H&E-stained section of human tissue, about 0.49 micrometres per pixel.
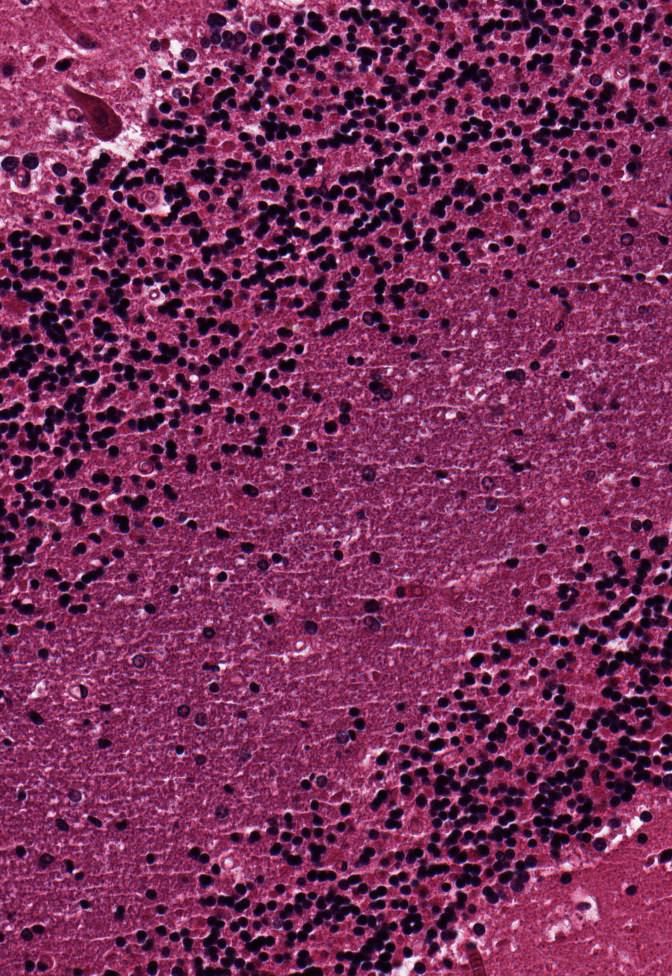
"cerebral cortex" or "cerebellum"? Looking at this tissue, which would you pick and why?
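This is cerebellum. Look at the dense bands of crowded nuclei along the top and left and at the lower right; the nuclei are small, round and intensely dark, with almost no visible cytoplasm. Between them, a paler band of finely granular pink neuropil with only scattered small nuclei runs diagonally from lower left to upper right.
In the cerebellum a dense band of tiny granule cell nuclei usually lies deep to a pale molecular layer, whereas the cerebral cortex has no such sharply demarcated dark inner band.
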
